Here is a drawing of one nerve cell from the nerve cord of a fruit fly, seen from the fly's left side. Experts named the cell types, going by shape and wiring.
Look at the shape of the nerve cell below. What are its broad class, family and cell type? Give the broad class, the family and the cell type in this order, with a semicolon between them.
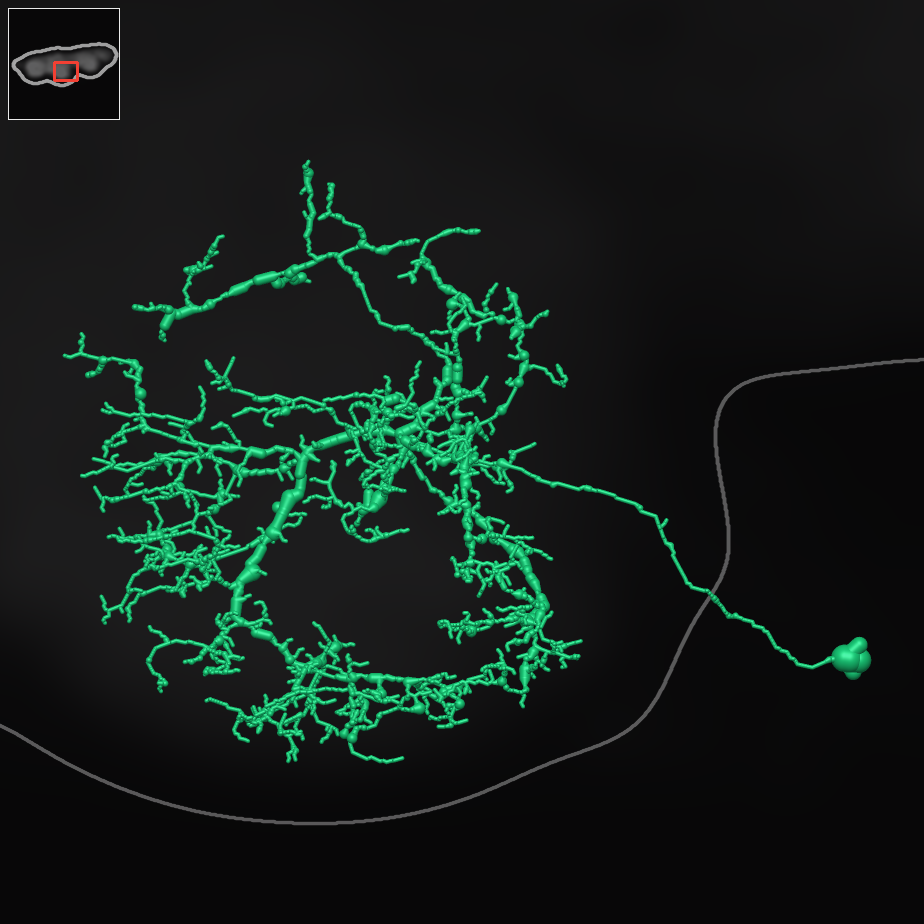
nerve-cord intrinsic neuron; hemilineage 20A.22A; IN20A.22A006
